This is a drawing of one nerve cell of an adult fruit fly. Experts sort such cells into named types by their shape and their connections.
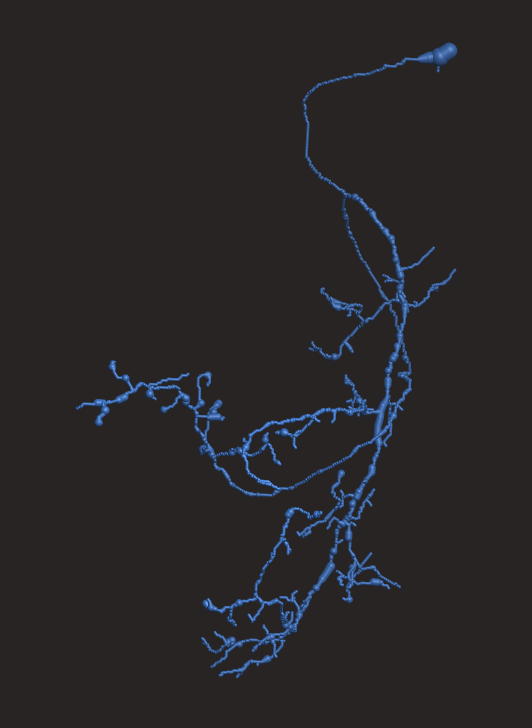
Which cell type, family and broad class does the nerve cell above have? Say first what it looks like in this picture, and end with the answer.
The cell body can be seen at the upper right of the picture. Dozens of branch ends can be seen. It is of cell type CB2000. The family is hemilineage PSp2. It is a central-brain intrinsic neuron.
